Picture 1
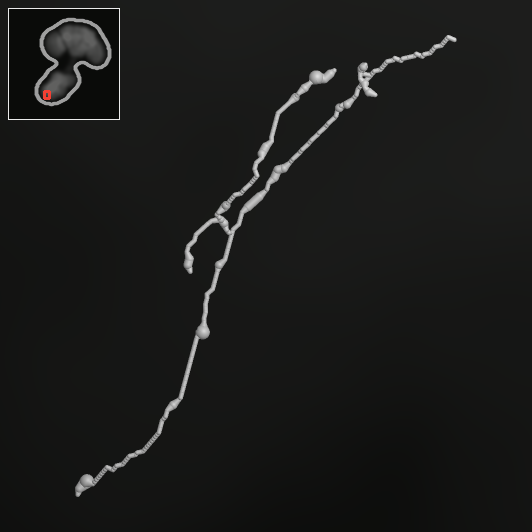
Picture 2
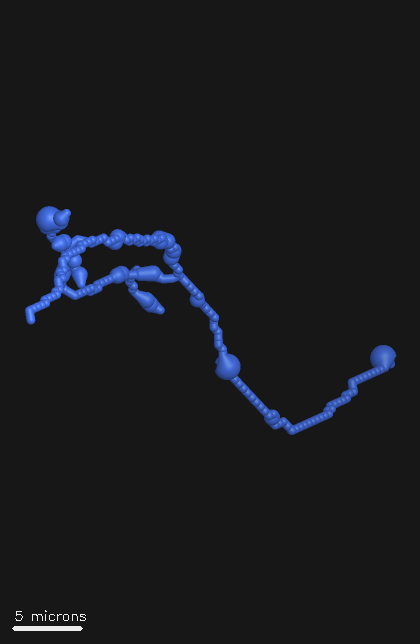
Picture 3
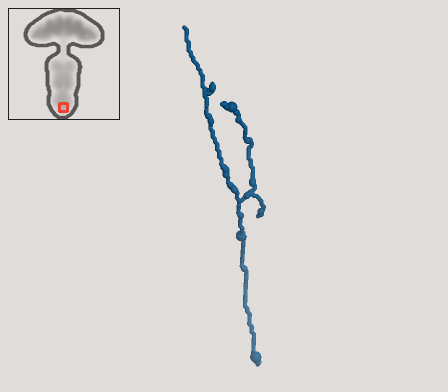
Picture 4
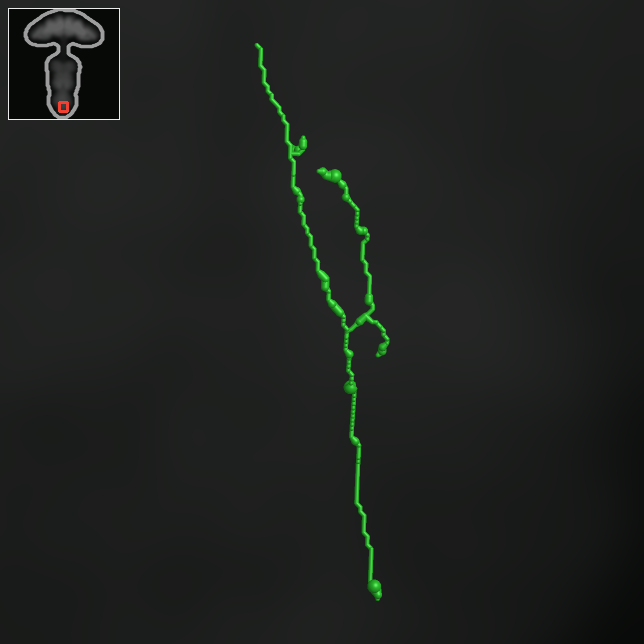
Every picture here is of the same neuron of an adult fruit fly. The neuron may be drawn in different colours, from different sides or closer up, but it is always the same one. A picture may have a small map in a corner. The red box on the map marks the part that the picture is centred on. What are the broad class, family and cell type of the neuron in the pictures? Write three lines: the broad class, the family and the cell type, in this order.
sensory neuron entering the nerve cord
class mechanosensory tactile
SNta39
